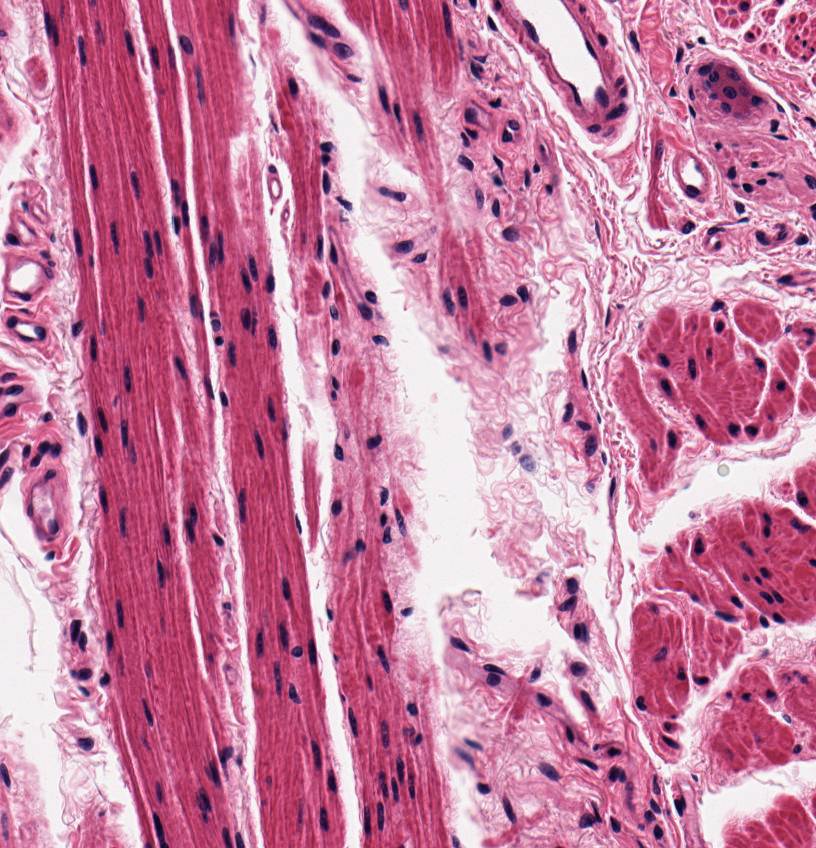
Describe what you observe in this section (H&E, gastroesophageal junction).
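In the left half, the smooth muscle bundles are cut lengthwise and run roughly from top to bottom; their nuclei are elongated and cigar-shaped. Along the right edge, the bundles are cut across, so you see rounded profiles. The muscle cytoplasm stains a deep pink-red.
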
